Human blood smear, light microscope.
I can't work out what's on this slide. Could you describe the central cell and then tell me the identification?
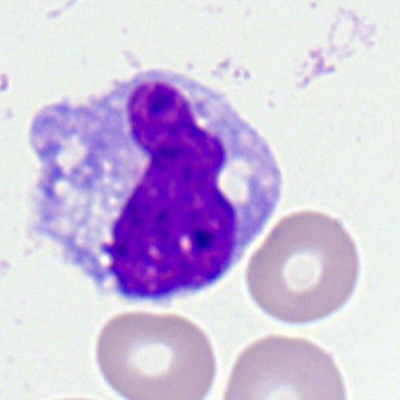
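Starting at the edge: the outline is irregular, and on the left side it turns ragged and fuzzy. There's plenty of cytoplasm, pale grey-blue, with several small clear vacuoles in it. I don't see any coarse, dark granules. The cell is a monocyte.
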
